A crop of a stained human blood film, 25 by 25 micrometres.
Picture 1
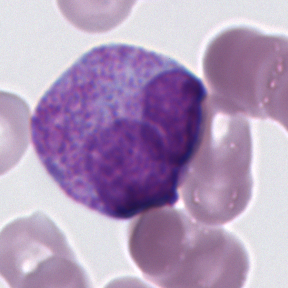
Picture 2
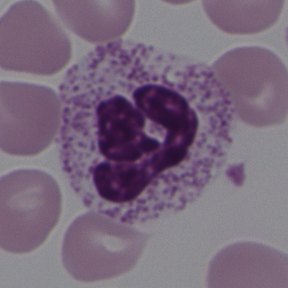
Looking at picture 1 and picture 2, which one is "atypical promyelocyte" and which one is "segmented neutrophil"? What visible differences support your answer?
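Atypical promyelocyte: picture 1. Segmented neutrophil: picture 2. Picture 1: cell about 16 micrometres across; outline smooth, somewhat angular, no surface projections. Nucleus folded, with a curved fold line across it; stains darker purple than the cytoplasm.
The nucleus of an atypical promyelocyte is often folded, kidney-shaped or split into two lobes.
Cytoplasm abundant, occupying most of the left half of the cell, evenly sprinkled with fine purple-red granules; no vacuoles.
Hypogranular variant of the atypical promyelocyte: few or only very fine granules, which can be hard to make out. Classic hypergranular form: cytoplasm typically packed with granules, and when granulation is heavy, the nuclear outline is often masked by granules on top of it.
Picture 2: outline roughly round; nucleus about 11 by 9 micrometres, divided into several lobes joined in a curved, folded shape. Chromatin dark purple, coarsely clumped; no nucleoli.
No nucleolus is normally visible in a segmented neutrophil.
Cytoplasm between the granules pale, almost colourless.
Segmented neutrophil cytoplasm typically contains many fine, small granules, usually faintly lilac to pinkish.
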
